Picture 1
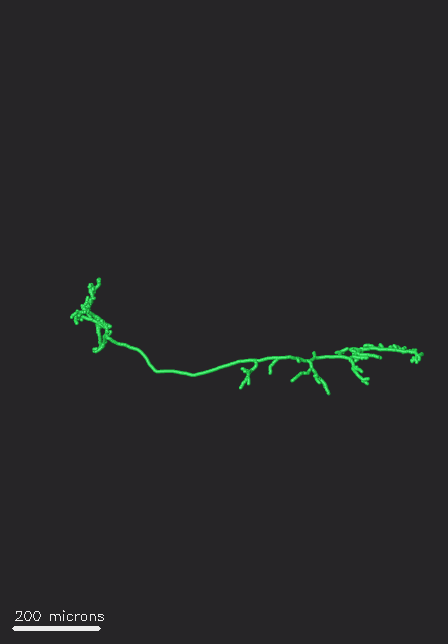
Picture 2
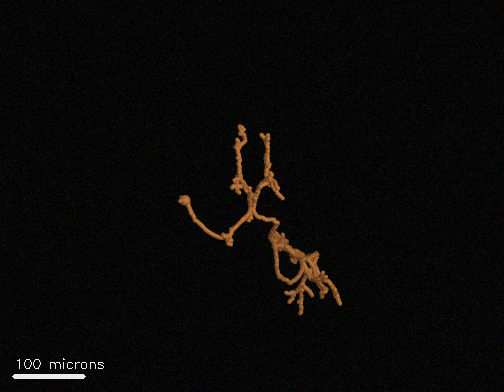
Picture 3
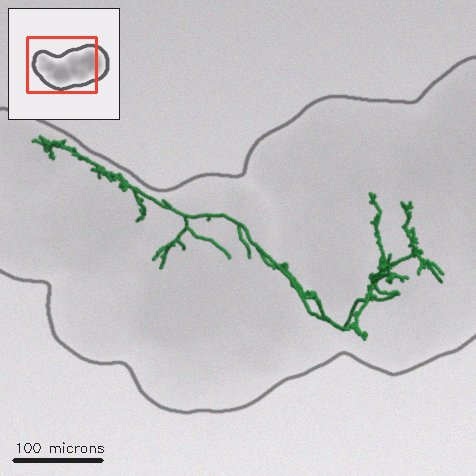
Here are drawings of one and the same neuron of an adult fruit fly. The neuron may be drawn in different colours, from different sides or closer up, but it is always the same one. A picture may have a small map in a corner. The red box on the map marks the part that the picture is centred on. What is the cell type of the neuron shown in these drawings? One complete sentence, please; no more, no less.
Within the cell type DNg50 sits this neuron.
